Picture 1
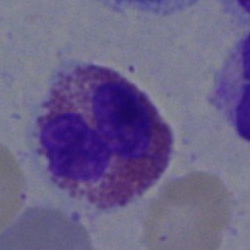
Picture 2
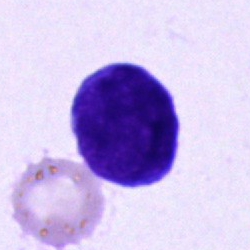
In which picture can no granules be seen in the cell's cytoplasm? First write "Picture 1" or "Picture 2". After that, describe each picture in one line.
Picture 2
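What picture 1 shows: Coarse round granules fill the cytoplasm.
What picture 2 shows: No granules are visible in the cell.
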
